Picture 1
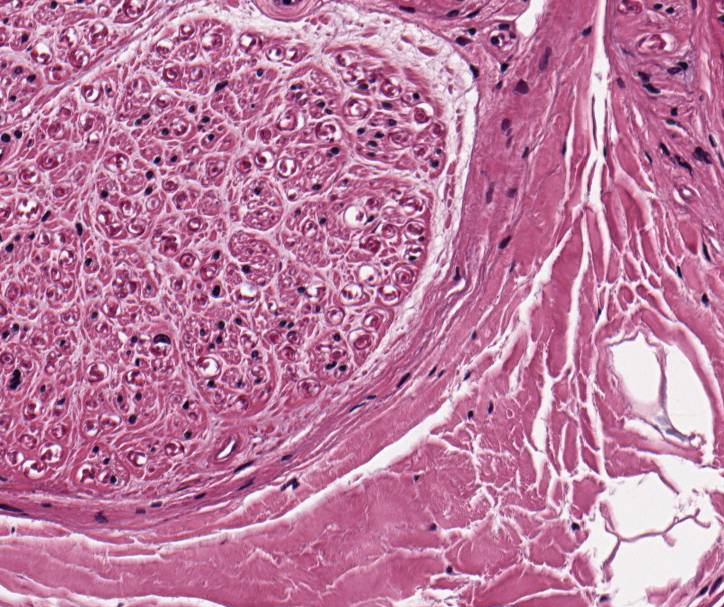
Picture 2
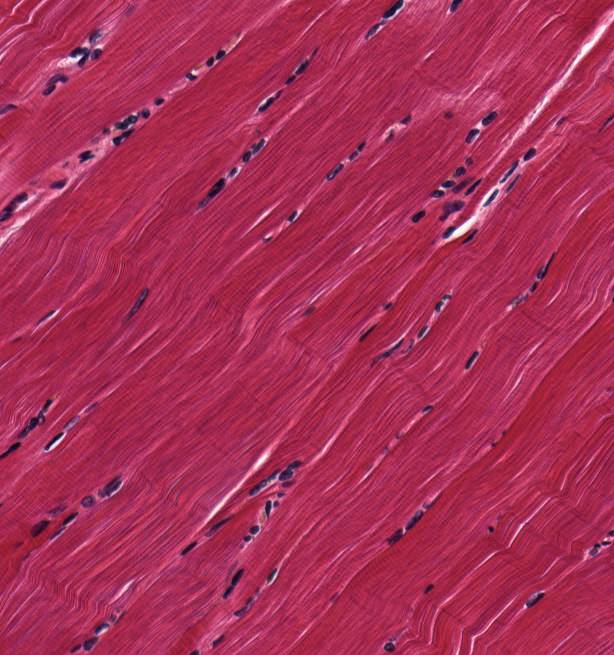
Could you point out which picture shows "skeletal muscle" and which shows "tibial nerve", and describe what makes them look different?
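Tibial nerve, picture 1; skeletal muscle, picture 2. Nerve: large rounded bundle of fibres, cut across, fills upper left. Most fibres in cross-section as small rings with a pink central axon. Small dark nuclei scattered between fibres inside the bundle. Bundle wrapped by a thin layer of flattened cells, elongated nuclei parallel to its edge. Muscle: fibres gently wavy in places, not perfectly straight. Fine parallel lines along the fibre length. Fibre cytoplasm deep pink-red throughout. Dark elongated nuclei in narrow rows in the spaces between fibres, aligned with them.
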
